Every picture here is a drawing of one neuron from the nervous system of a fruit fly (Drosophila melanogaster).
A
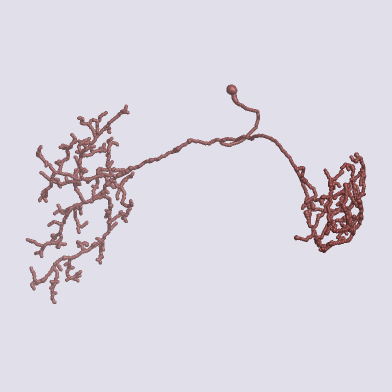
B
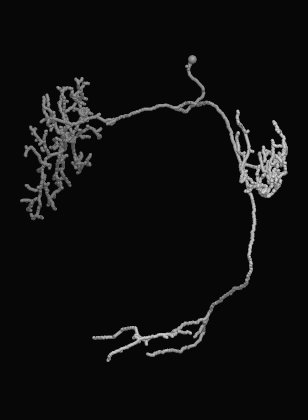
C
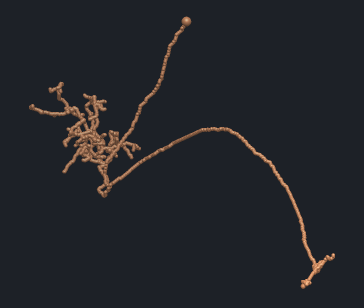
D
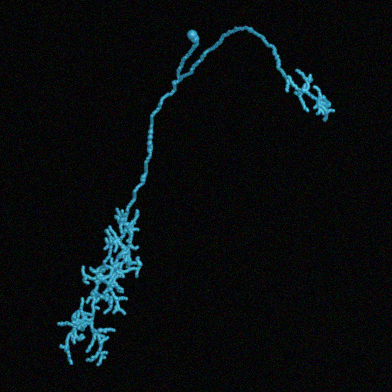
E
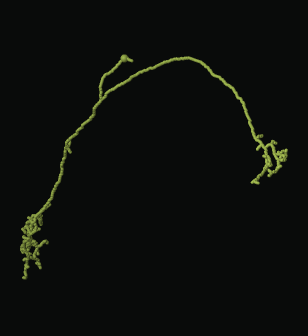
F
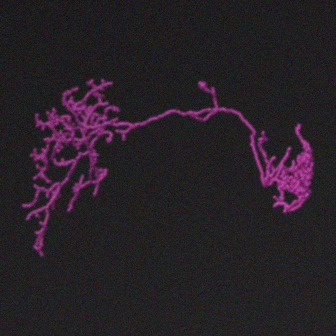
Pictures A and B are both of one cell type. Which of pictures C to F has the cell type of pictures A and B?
Picture F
